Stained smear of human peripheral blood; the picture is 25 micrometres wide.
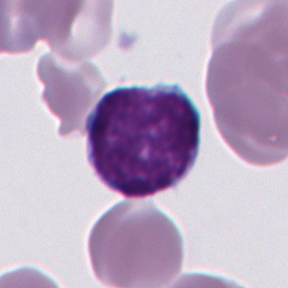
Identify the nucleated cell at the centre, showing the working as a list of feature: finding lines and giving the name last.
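Chromatin: dense, dark purple, coarsely clumped
Nuclear shape: no indentation or lobes
Nucleoli: none visible
Vacuoles: none in the cell
Identity: typical lymphocyte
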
